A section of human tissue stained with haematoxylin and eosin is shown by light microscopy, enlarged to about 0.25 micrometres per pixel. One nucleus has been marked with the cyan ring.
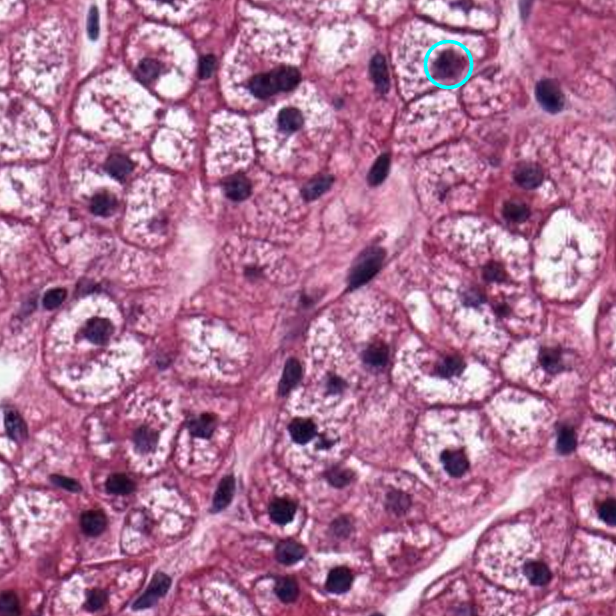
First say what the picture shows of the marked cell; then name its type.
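The nucleus is dark, roughly round, and sits near the middle of the cell. The cytoplasm is plentiful and pale, filled with many small clear vacuoles that give it a foamy, spongy look. The cell has a thin, sharp pink border and a many-sided outline. The marked cell is an adrenal cortical cell.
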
